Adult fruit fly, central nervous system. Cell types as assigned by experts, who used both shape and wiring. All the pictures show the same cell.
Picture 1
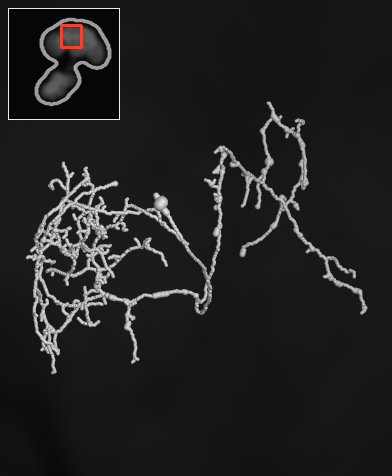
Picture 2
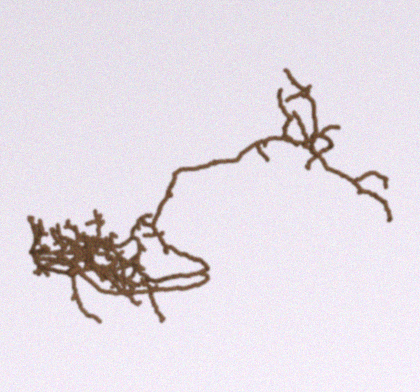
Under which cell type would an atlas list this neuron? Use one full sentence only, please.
The neuron has AVLP095 as its cell type.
